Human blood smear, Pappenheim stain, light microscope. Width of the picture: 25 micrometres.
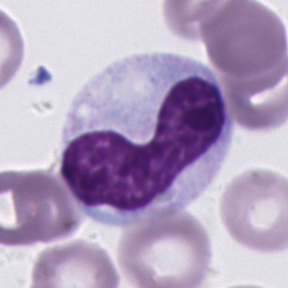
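Band neutrophil in a stained peripheral blood smear: the outline looks round and smooth to me, and the elongated nucleus runs on a diagonal from lower left to upper right, touching the cell edge at the lower left. Around it, the cytoplasm appears pale greyish blue.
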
